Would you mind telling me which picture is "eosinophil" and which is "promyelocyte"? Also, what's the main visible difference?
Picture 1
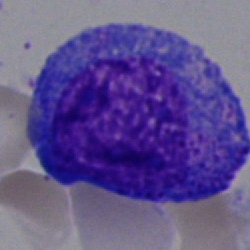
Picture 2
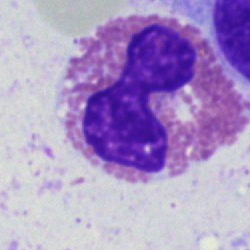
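Picture 1: promyelocyte. Picture 2: eosinophil. Promyelocyte: oval outline, wider than tall. Cytoplasm deep, strong blue, forming a rim broadest along the top and right side of the nucleus. Small purple dots scattered in the cytoplasm toward the right edge; no clear vacuoles.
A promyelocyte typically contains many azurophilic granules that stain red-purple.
Pale red cells lie against its lower left and bottom. Eosinophil: chromatin dark purple and condensed; no nucleoli visible.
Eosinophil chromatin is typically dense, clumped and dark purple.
A small clear area lies in the eosinophil's cytoplasm to the right of the nucleus, whereas the promyelocyte shows no clear vacuoles. The dark purple nucleus of another cell sits at the upper-right edge of picture 2.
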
